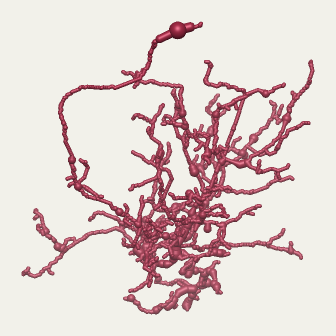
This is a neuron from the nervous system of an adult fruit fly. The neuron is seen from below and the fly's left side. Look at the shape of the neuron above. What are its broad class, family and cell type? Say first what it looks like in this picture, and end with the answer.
The cell body can be seen at the top of the picture. The picture shows dozens of branch ends. It is a nerve-cord intrinsic neuron. The family is hemilineage 13B. It is of cell type IN13B056.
